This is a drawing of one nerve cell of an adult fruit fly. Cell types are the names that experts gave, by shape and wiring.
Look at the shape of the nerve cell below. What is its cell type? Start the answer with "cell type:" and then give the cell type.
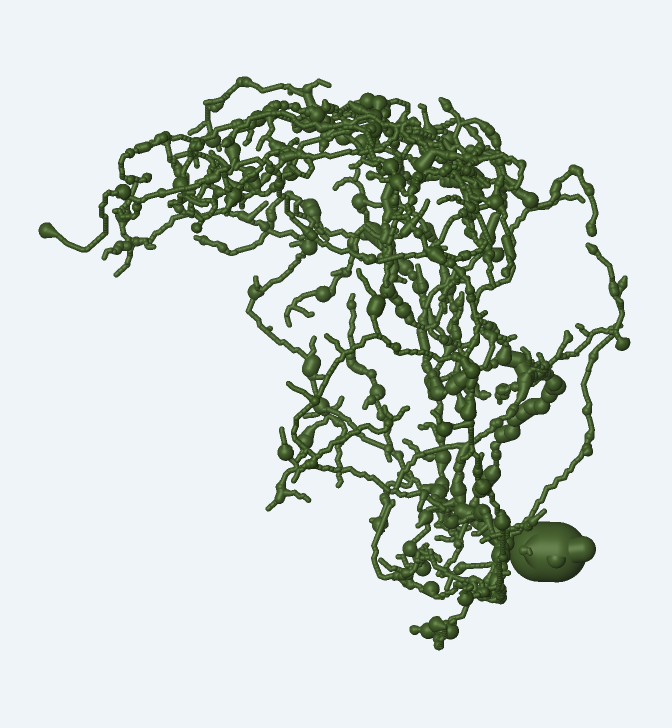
cell type: INXXX283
